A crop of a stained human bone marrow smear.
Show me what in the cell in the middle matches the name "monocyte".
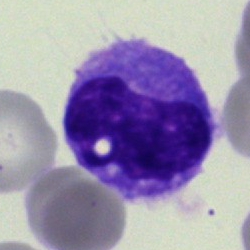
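This cell is a monocyte, so the nucleus is where I look first. It is indented, with a broad notch cut into its upper border.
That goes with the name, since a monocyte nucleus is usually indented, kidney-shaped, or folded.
The rest I simply note as it appears: the cytoplasm is lilac-purple, one round, clear, sharply outlined vacuole sits at the lower left of the cell, and tiny fine projections stick out from its upper edge.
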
